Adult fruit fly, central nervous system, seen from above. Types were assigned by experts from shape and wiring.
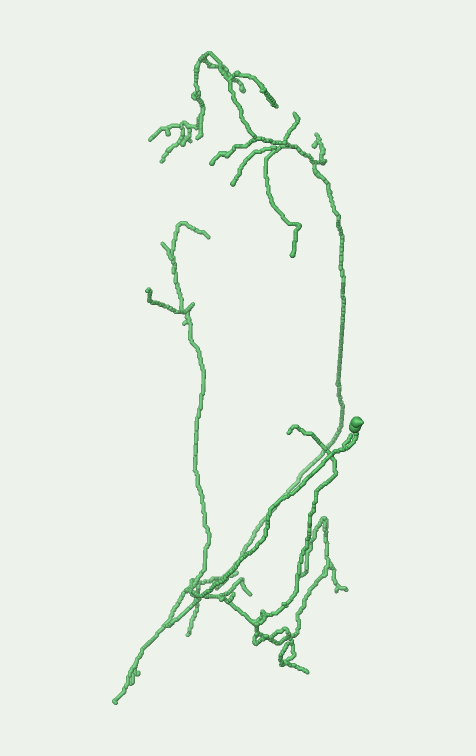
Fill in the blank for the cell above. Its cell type: IN17A105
